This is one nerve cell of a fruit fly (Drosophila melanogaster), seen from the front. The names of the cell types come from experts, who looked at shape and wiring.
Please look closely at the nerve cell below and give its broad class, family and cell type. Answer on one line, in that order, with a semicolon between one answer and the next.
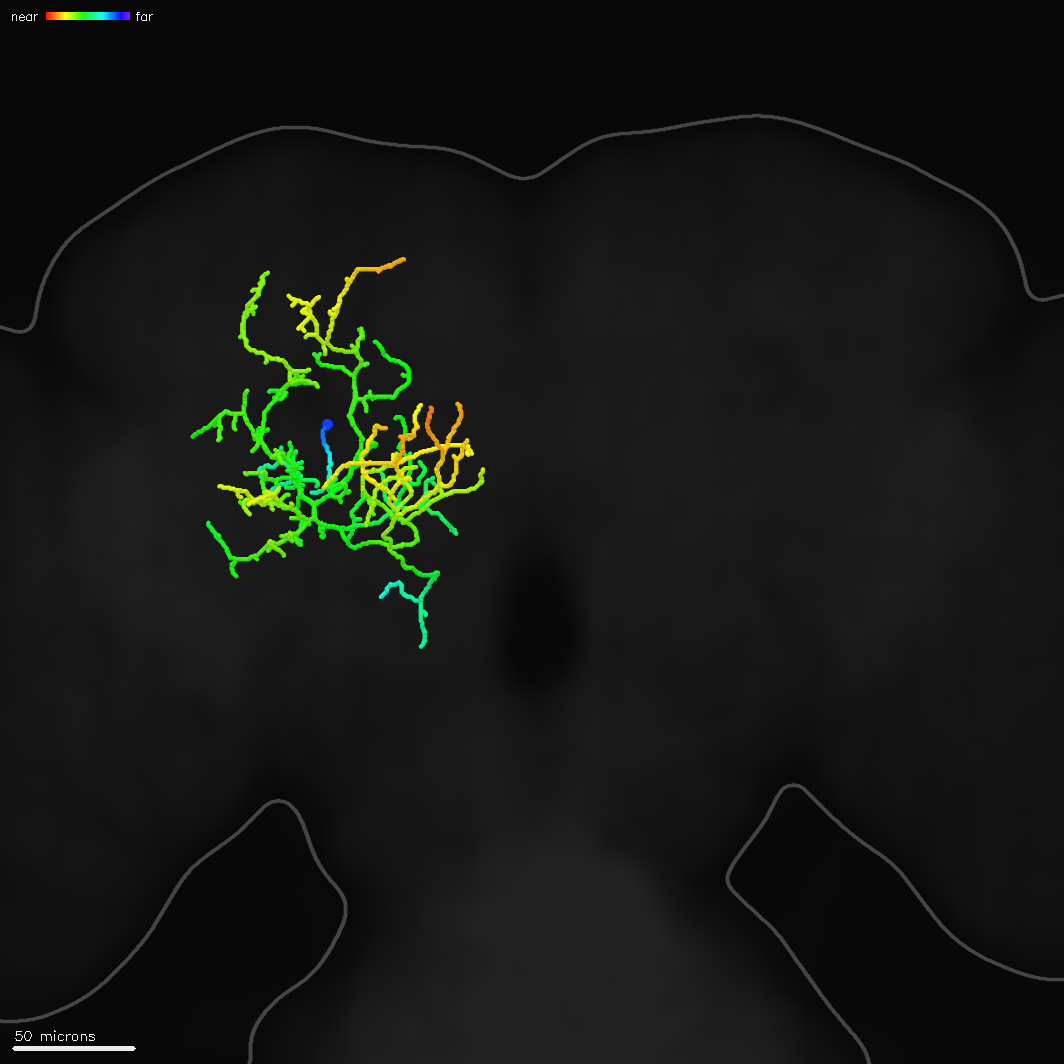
central-brain intrinsic neuron; hemilineage SMPpv2_ventral; PVLP200m_a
